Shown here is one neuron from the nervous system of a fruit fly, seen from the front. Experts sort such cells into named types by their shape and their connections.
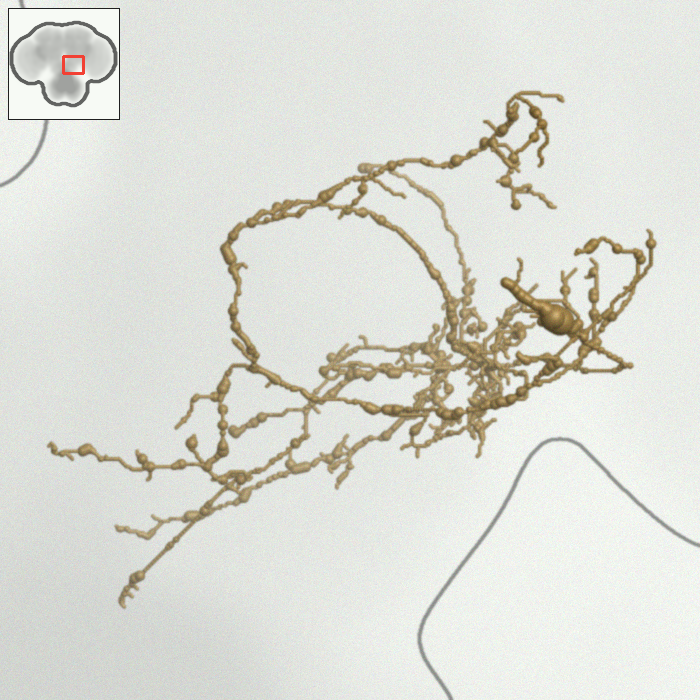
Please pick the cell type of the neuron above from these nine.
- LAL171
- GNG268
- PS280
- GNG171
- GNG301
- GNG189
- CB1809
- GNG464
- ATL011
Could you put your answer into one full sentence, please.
The cell type for the neuron is GNG464.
